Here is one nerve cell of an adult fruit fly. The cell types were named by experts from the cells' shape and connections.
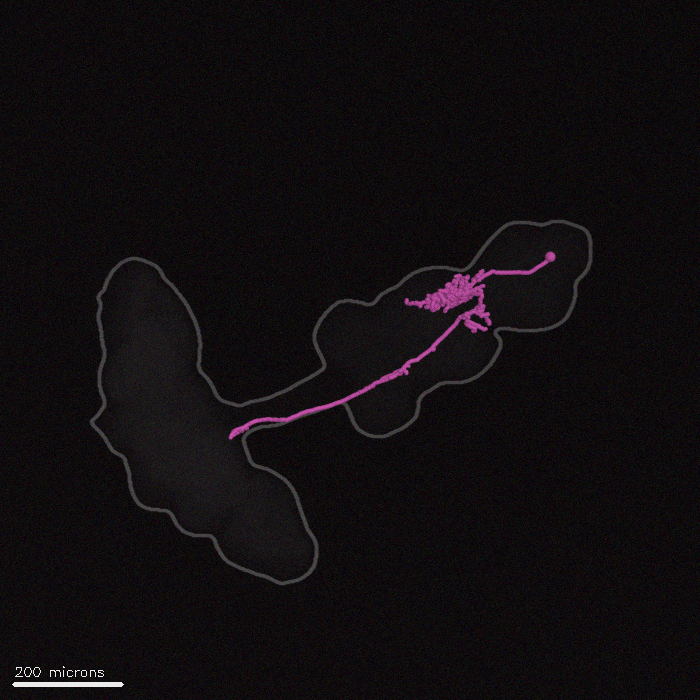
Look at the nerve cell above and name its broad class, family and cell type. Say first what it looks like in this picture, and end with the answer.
It reaches both the brain and the nerve cord, passing through the neck. From left to right in the picture it spans about 600 microns. It is an ascending neuron. The family is hemilineage 06A. It is of cell type AN06A026.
